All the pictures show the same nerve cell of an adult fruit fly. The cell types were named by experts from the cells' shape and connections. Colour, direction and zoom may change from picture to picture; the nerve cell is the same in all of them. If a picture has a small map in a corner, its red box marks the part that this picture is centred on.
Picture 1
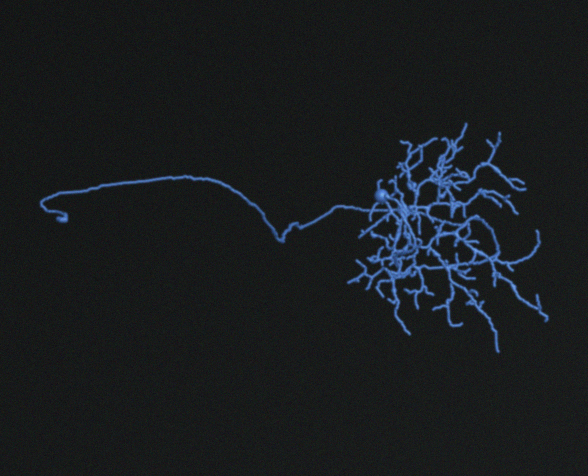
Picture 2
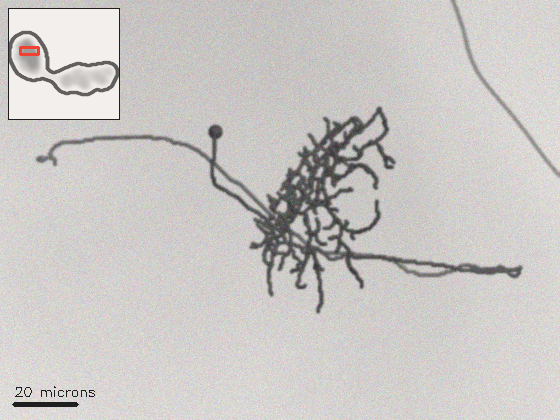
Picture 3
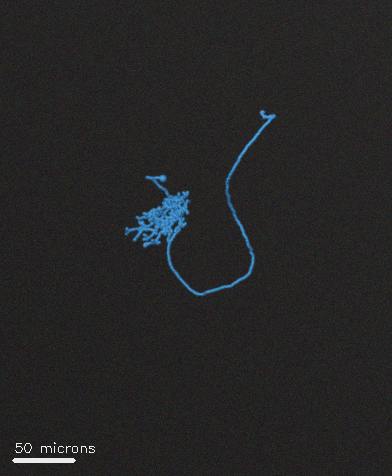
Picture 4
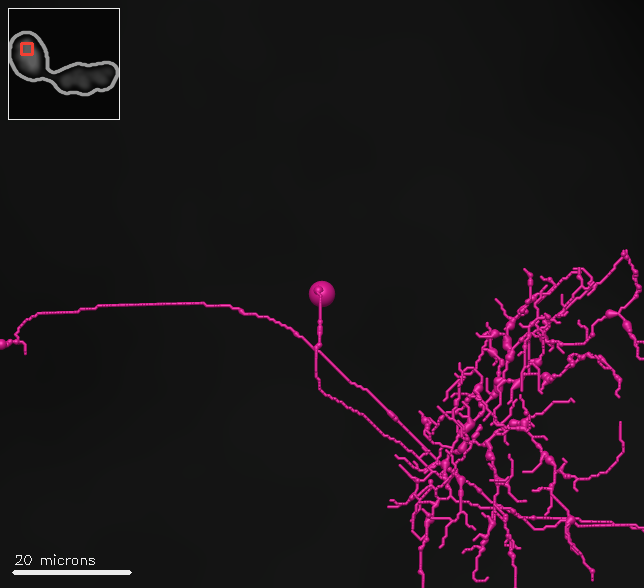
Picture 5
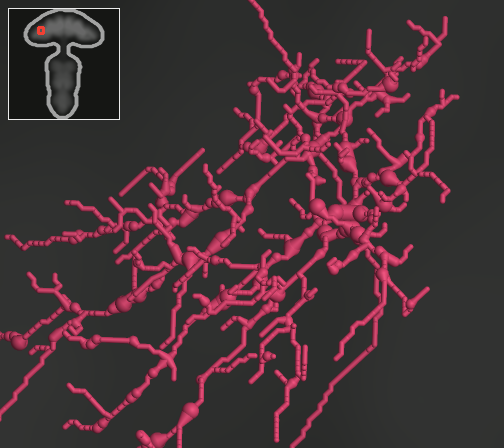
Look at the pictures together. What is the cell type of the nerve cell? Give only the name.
MeTu3a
